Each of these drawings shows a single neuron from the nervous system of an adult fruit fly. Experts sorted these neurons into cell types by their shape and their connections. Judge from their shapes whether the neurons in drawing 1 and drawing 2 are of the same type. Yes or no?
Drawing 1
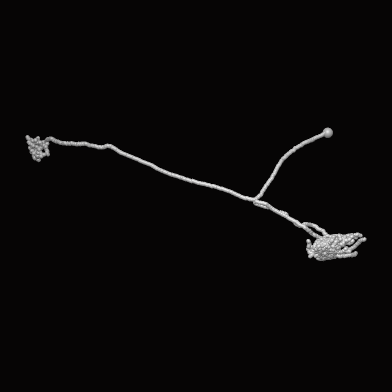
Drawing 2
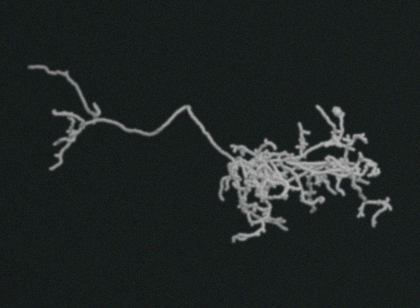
no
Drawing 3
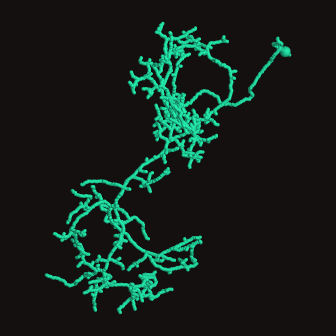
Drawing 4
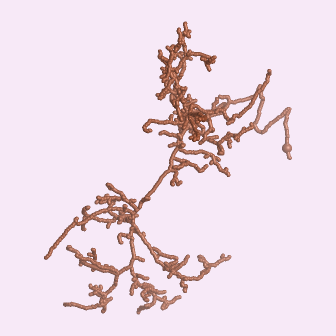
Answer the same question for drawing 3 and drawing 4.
yes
